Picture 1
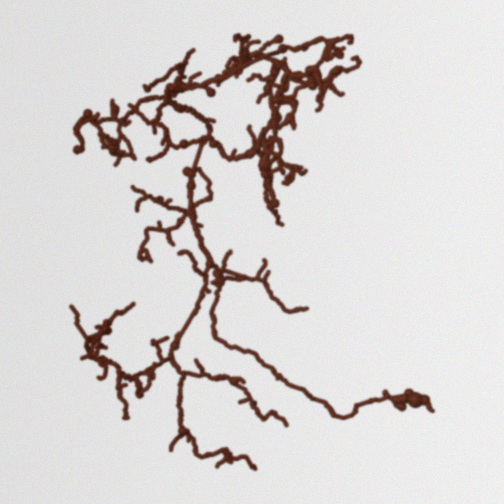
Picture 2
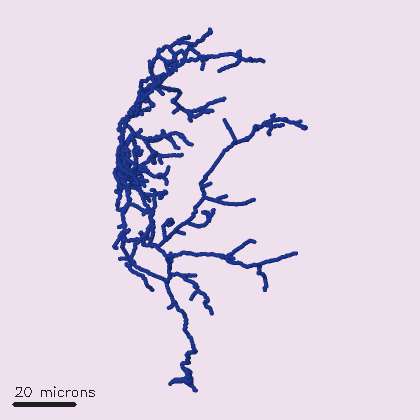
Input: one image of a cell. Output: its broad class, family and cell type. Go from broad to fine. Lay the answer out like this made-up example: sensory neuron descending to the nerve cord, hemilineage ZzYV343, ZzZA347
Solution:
nerve-cord intrinsic neuron, hemilineage 13A, IN13A068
